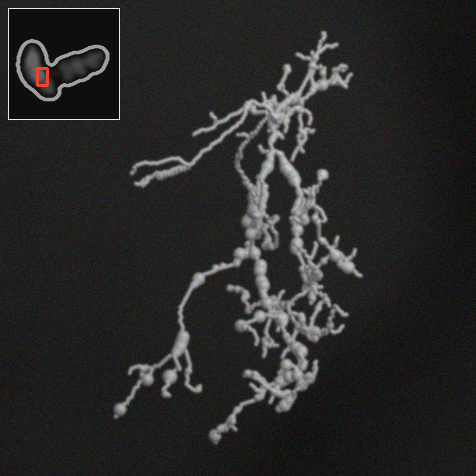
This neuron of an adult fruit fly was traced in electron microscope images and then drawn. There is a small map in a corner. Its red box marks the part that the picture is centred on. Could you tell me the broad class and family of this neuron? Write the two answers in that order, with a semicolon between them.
central-brain intrinsic neuron; hemilineage LB3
